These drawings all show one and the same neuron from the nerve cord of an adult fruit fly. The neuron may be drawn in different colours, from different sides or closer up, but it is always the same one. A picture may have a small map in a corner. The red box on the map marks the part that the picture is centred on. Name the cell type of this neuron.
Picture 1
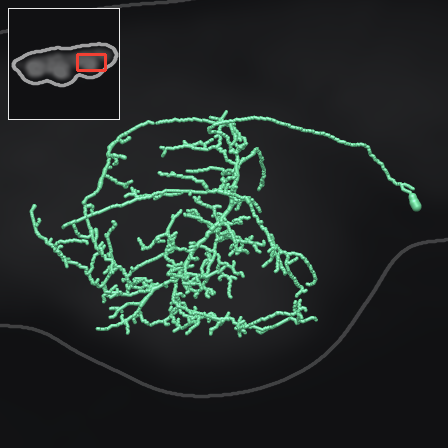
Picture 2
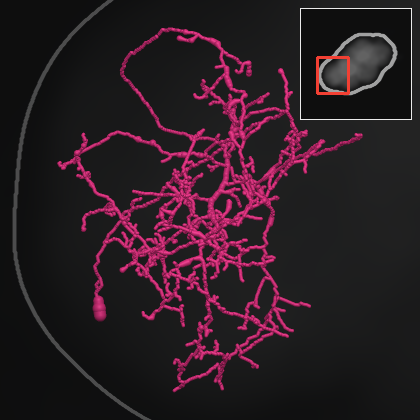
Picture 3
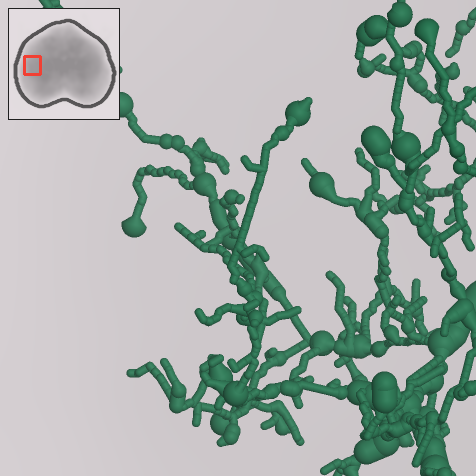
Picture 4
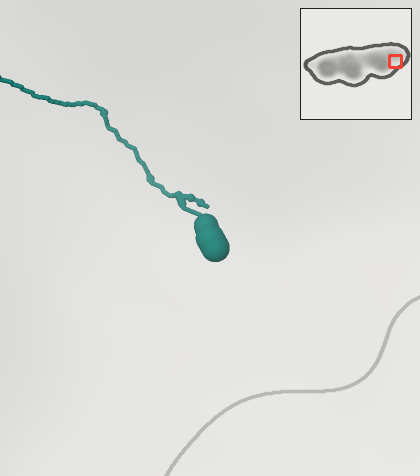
IN03A075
